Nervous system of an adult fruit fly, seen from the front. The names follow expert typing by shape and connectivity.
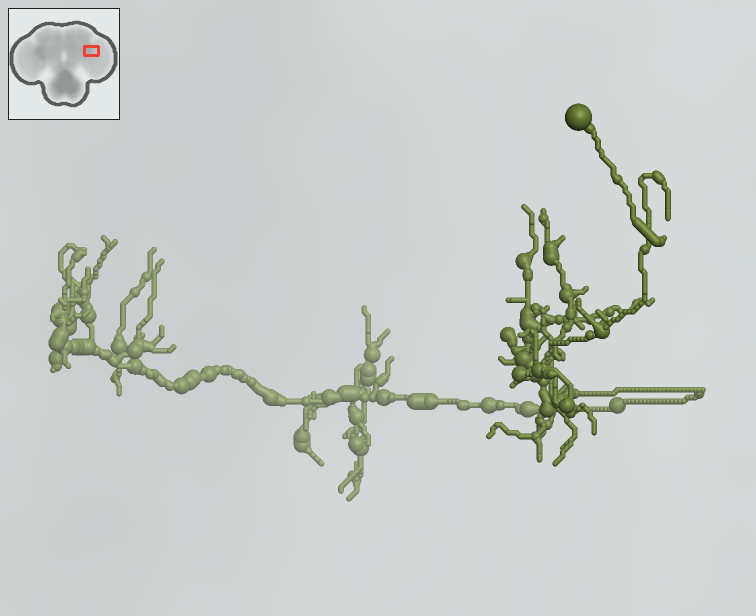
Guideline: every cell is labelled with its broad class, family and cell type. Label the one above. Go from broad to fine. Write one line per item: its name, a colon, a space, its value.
broad class: optic-lobe intrinsic neuron
family: TmY
cell type: TmY17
